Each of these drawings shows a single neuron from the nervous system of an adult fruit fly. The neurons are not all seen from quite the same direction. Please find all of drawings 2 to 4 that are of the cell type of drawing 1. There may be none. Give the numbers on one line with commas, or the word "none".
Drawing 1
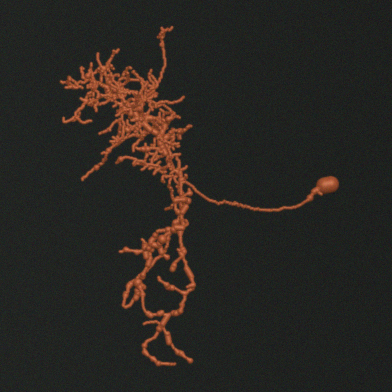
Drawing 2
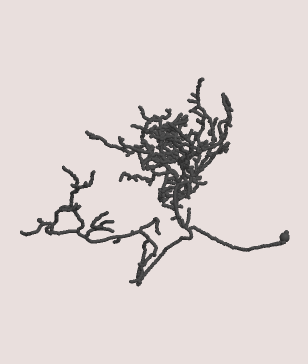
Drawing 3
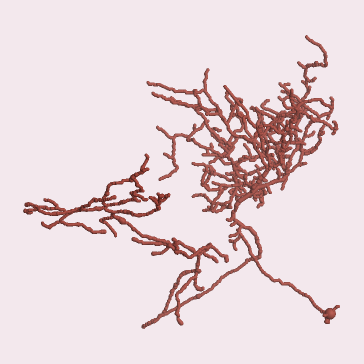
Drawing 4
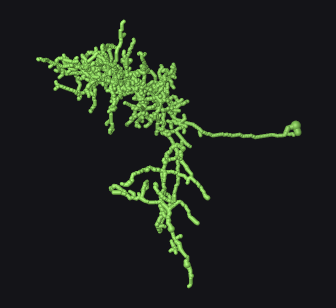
4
